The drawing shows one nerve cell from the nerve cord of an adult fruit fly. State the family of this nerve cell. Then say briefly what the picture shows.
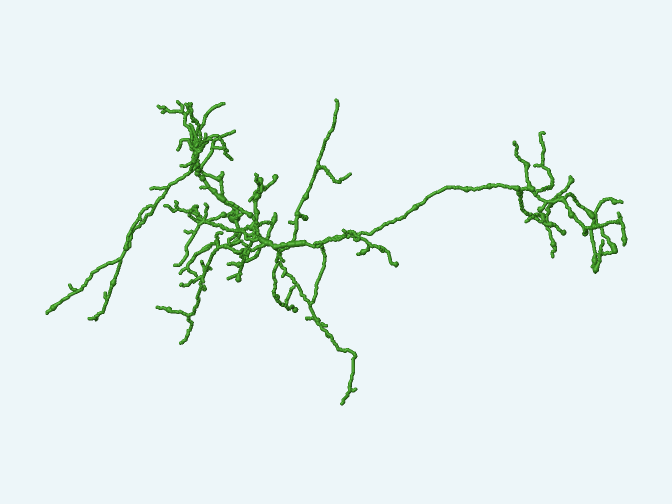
Its family is hemilineage 12B. Its broad class is nerve-cord intrinsic neuron. Dozens of branch ends can be seen. As drawn here it is wider than it is tall.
